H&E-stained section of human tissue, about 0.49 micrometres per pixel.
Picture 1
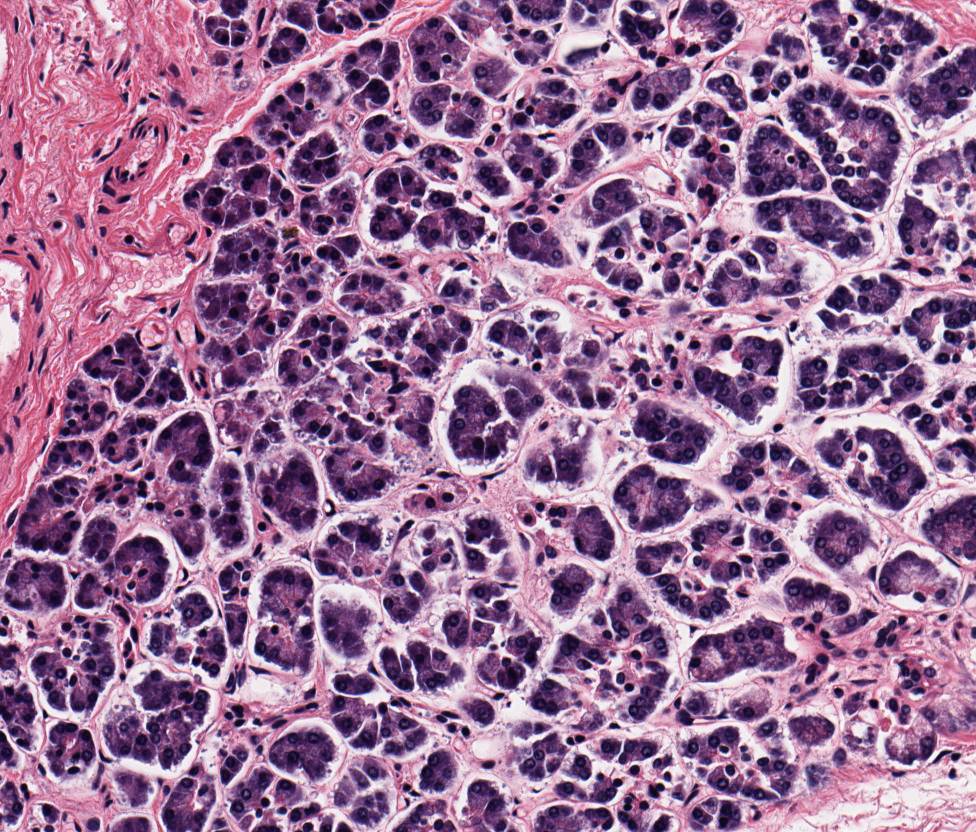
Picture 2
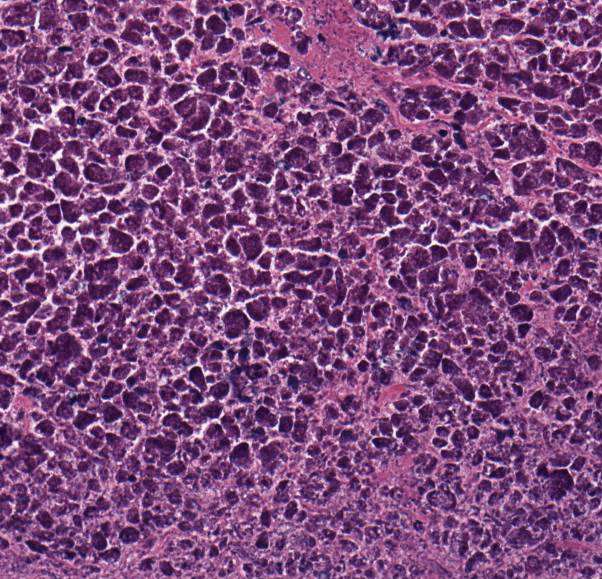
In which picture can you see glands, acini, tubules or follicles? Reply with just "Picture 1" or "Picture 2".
Picture 1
